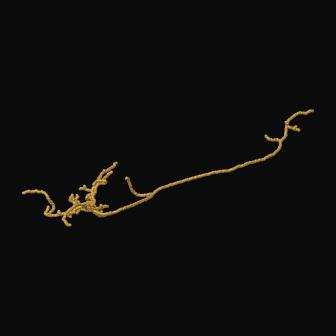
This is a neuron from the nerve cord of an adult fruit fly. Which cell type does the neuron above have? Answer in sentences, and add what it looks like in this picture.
It is of cell type SNpp62. It is a sensory neuron entering the nerve cord. The drawing shows no cell body. In this view it is more than twice as wide as it is tall.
